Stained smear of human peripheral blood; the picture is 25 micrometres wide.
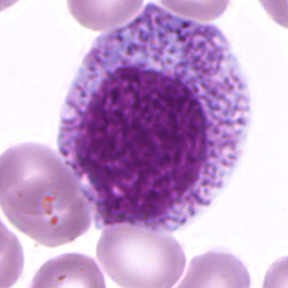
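Promyelocyte. See how its nucleus sits off-centre toward the lower left, leaving a wider band of cytoplasm above and to the right. The chromatin is deep purple and coarsely stranded. The plentiful, pale greyish-blue cytoplasm holds many scattered dark purple granules.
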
